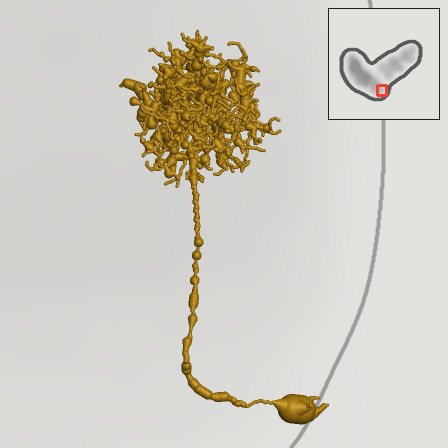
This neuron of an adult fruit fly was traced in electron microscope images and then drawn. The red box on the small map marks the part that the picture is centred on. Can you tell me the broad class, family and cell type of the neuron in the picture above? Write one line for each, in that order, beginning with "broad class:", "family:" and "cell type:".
broad class: optic-lobe intrinsic neuron
family: Pm
cell type: Pm4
